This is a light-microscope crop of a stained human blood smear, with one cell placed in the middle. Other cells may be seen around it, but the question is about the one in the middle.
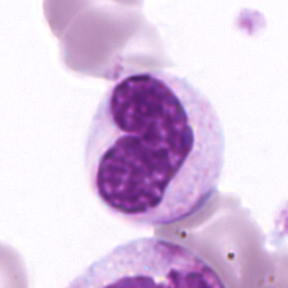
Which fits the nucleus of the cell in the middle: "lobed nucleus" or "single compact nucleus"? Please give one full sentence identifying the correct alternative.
What its nucleus forms is one compact round, oval or kidney-shaped mass.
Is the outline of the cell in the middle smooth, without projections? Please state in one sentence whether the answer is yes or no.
Yes, the cell does have a smooth edge free of projections, blebs or tags.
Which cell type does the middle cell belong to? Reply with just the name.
band neutrophil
